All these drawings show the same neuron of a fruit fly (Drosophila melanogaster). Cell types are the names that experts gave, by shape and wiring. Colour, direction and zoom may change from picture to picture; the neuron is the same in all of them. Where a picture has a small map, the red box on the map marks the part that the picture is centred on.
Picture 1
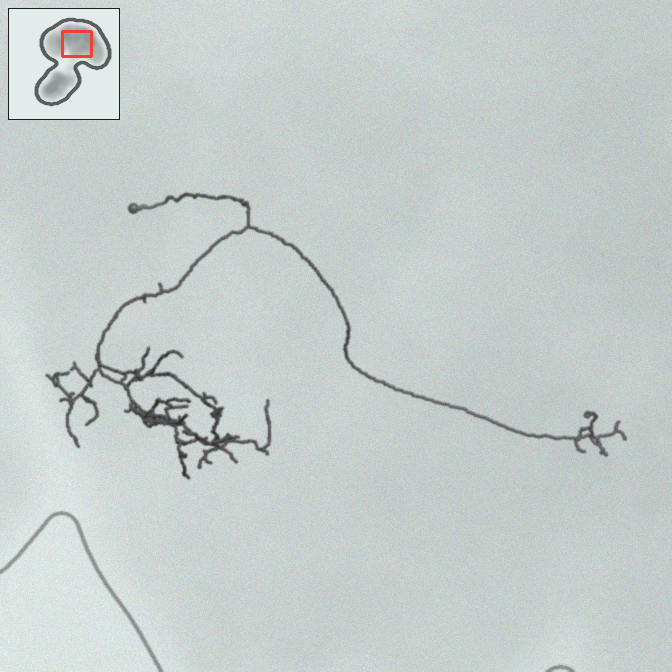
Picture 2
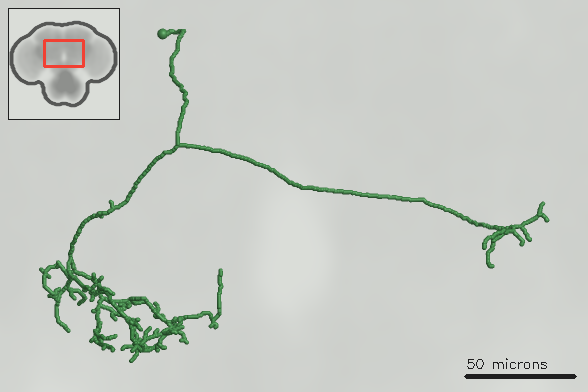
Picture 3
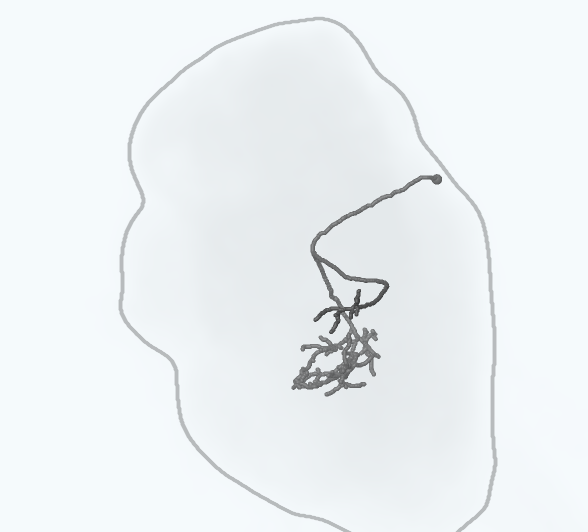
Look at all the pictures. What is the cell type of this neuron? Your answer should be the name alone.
CB1585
